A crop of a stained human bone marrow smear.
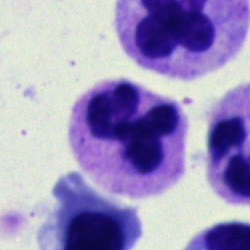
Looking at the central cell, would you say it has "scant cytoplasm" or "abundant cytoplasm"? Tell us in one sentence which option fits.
This cell holds plenty of cytoplasm around the nucleus.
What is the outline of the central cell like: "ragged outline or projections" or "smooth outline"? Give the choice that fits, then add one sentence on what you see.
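Smooth outline. The cell outline is round and smooth.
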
